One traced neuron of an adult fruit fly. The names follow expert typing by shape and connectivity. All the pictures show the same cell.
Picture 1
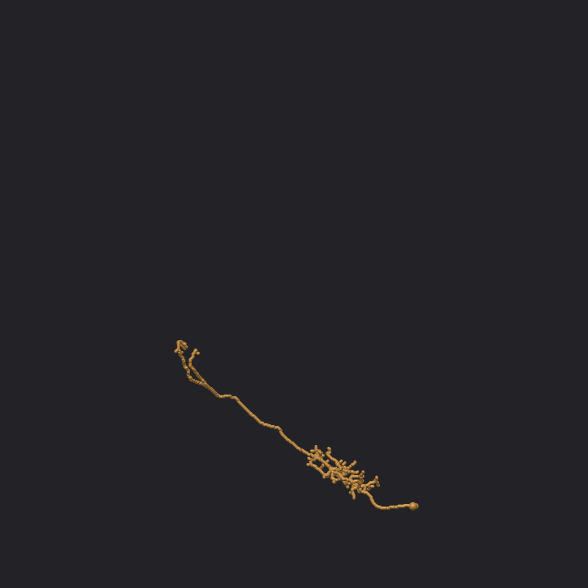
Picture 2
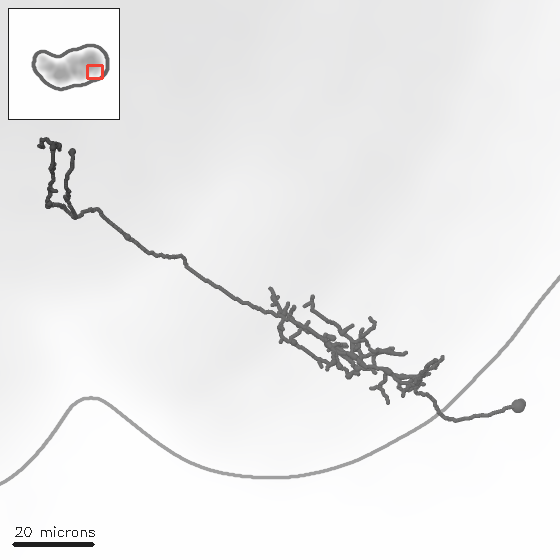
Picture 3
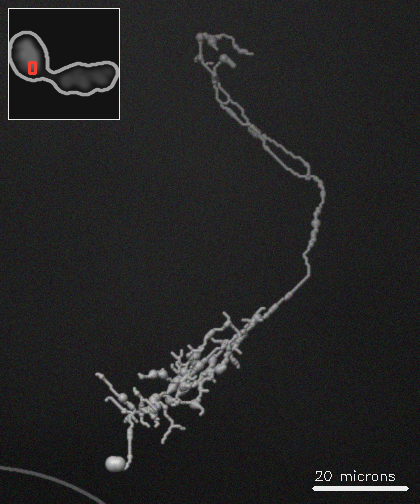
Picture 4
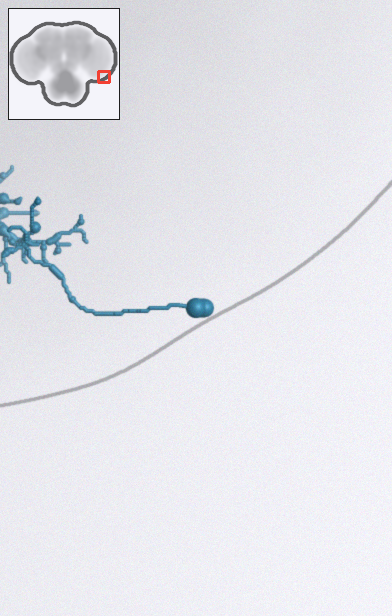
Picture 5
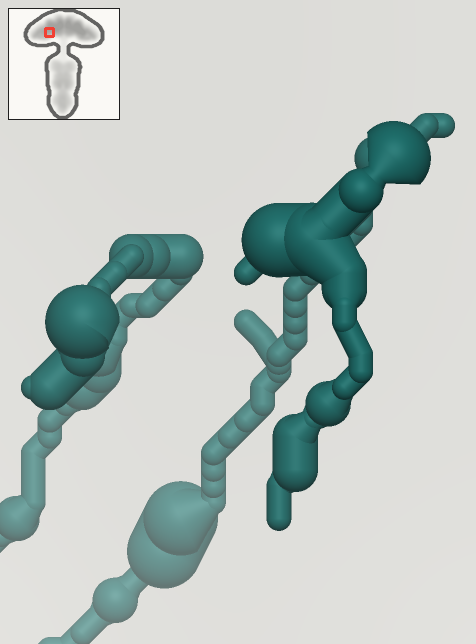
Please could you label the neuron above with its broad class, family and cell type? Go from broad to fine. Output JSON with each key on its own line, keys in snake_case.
{
 "broad_class": "optic-lobe intrinsic neuron",
 "family": "Tm",
 "cell_type": "Tm5c"
}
